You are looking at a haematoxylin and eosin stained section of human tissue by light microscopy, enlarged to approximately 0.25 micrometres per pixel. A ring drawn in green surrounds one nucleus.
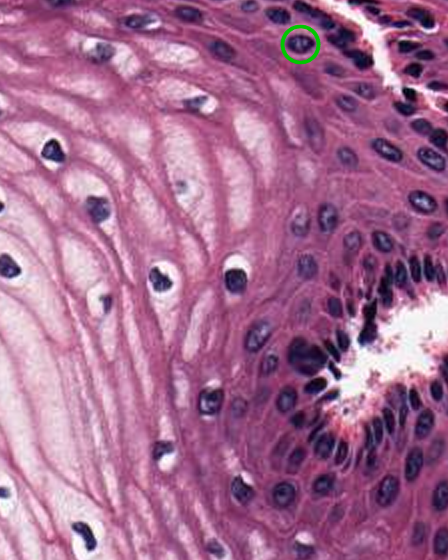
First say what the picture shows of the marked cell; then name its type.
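The nucleus is oval, dark purple, and has a smooth, well-defined edge. The nucleus sits roughly in the middle of the cell, with pink cytoplasm all around it. The marked nucleus belongs to a squamous epithelial cell.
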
